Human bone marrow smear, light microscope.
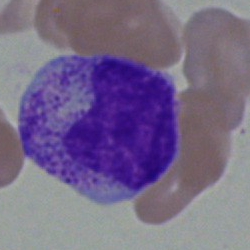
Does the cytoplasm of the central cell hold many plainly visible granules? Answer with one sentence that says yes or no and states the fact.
Yes, there are many visible granules in its cytoplasm.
